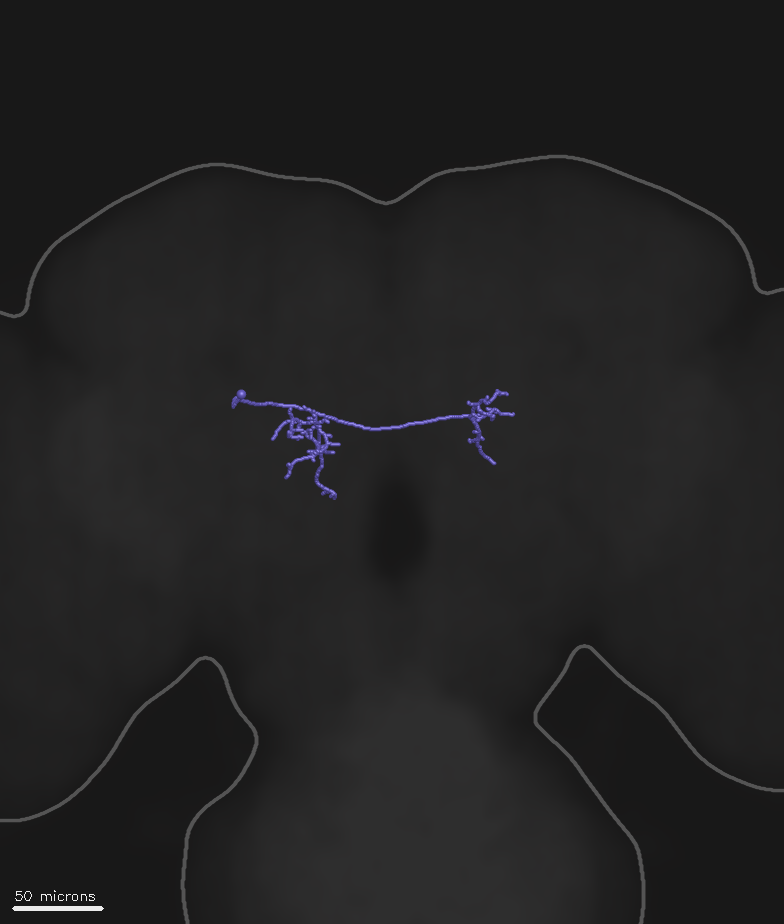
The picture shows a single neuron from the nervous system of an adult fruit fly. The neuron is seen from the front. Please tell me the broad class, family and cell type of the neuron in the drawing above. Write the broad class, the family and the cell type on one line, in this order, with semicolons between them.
central-brain intrinsic neuron; hemilineage AOTUv3_ventral; CB3992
